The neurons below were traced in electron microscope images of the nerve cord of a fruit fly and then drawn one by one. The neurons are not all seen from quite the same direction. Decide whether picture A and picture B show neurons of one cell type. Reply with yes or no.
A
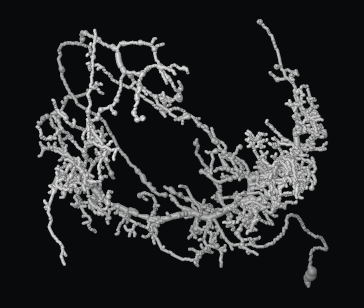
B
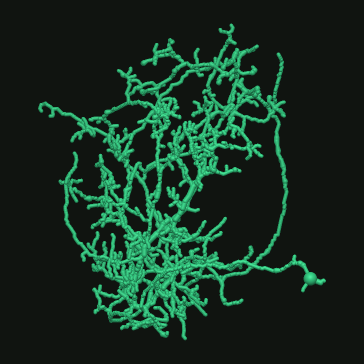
yes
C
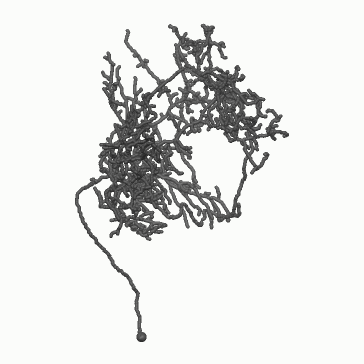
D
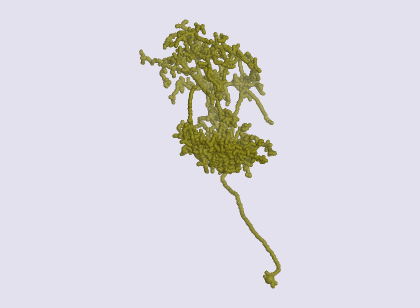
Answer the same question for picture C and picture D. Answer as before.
yes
